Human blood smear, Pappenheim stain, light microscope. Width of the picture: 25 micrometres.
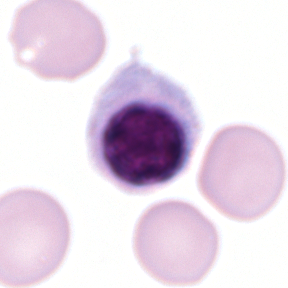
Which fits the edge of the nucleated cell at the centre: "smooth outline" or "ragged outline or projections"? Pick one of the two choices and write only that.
Ragged outline or projections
